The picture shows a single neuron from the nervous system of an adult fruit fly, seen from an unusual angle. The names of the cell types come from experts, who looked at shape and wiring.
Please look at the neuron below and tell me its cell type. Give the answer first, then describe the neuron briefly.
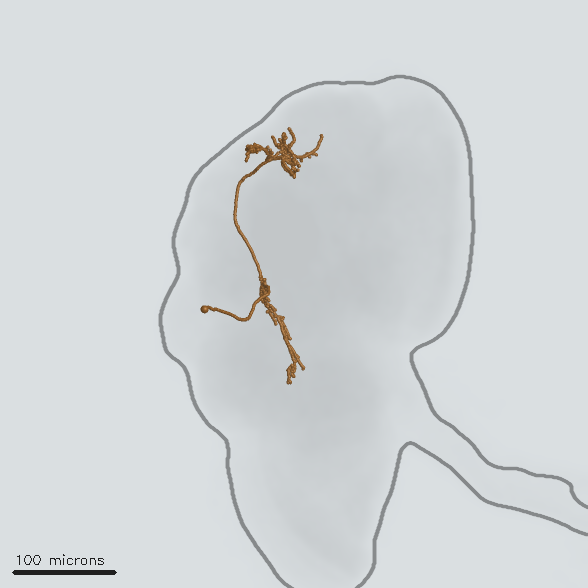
Its cell type is mAL_m6. This is a central-brain intrinsic neuron. By the scale bar it is about 250 microns tall in this view. In this view it is taller than it is wide.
